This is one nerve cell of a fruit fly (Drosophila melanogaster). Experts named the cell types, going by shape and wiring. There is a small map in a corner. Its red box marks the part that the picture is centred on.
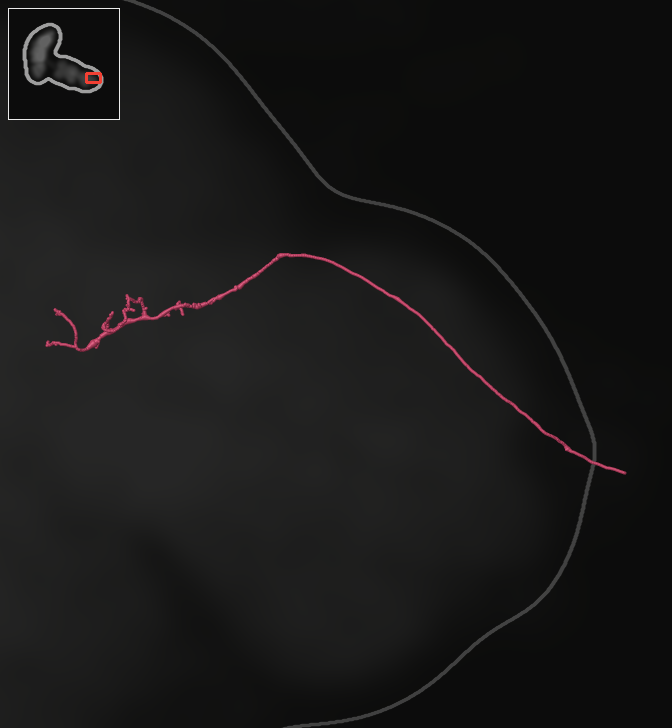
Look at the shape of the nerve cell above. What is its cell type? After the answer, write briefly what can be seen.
Its cell type is SNxx03. This is a sensory neuron entering the nerve cord. The drawing shows no cell body. As drawn here it is more than twice as wide as it is tall.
